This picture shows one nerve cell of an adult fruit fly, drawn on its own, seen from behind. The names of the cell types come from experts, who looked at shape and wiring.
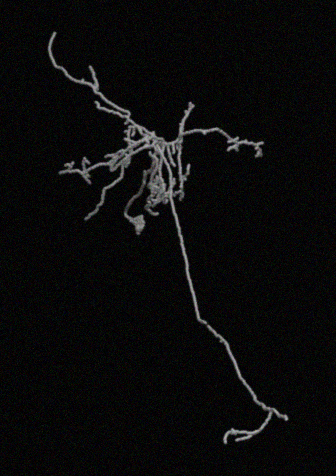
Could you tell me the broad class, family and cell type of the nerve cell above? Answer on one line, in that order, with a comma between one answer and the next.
descending neuron, DNge, DNge134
